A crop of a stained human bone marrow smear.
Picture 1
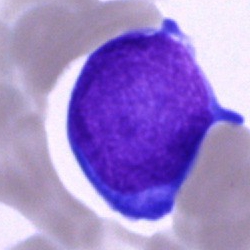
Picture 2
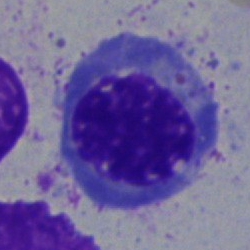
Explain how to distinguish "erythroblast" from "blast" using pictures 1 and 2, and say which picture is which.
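The blast is in picture 1, and the erythroblast is in picture 2. Look at the chromatin first: in the blast it's finely granular and evenly spread, while in the erythroblast it's dark and coarsely clumped, with small pale gaps between the clumps.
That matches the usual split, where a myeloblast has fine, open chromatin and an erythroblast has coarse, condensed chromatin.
The cytoplasm differs too: the blast has only a scant deep-blue rim, widest at the bottom of the cell, whereas the erythroblast has a moderate rim of blue cytoplasm on all sides of the nucleus.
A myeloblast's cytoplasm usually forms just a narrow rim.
Neither cell shows any granules in its cytoplasm. The blast's outline is rounded and slightly oval, with a small blue cytoplasmic projection sticking out from its right edge, while the erythroblast is roughly round with a smooth edge. Around the blast, pale cells without nuclei press against it and leave a white gap along its left side; in the erythroblast picture, parts of other cells sit at the left edge and bottom-left corner without touching it.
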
